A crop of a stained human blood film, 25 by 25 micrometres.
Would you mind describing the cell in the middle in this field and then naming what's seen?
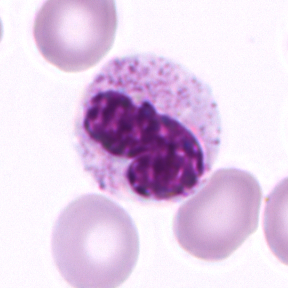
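No nucleoli are visible within the nucleus. The cytoplasm is pale pinkish-lilac, contains no vacuoles, and has fine purplish granules scattered throughout. The cell is a band neutrophil.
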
